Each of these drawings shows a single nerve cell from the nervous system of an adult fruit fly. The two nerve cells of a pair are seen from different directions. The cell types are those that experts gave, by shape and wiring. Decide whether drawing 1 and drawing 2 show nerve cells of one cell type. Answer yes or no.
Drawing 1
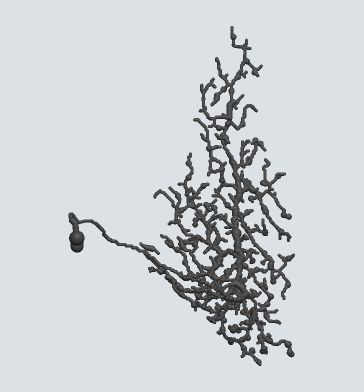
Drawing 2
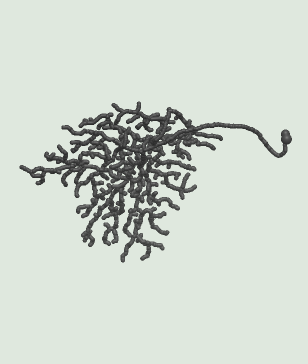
yes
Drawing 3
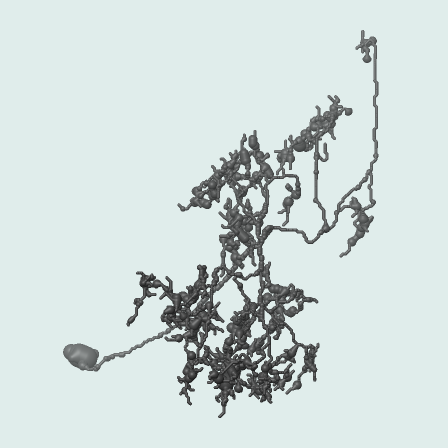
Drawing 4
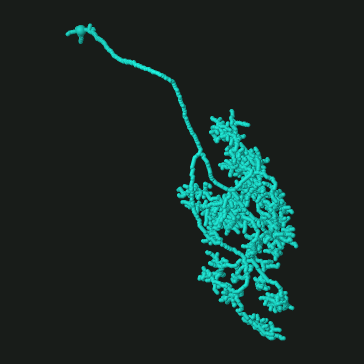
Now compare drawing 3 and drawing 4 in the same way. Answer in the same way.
yes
